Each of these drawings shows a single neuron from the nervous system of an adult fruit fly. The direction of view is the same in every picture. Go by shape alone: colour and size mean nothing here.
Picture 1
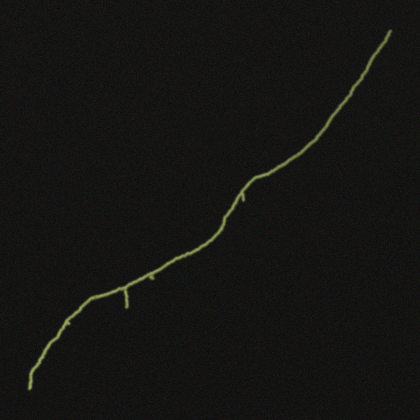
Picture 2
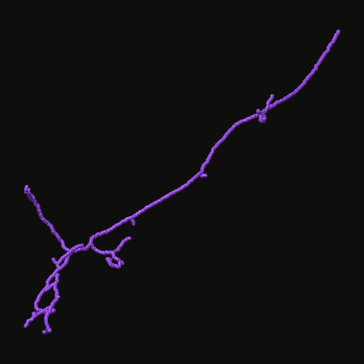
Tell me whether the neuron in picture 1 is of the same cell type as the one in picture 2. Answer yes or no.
yes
